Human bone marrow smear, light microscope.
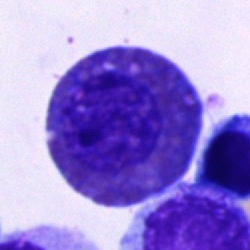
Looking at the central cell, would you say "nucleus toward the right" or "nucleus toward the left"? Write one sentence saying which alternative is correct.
To the right of the nucleus lies the bulk of the cytoplasm.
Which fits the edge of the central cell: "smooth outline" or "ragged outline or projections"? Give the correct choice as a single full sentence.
The cell has an even edge, with no ragged parts or projections.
